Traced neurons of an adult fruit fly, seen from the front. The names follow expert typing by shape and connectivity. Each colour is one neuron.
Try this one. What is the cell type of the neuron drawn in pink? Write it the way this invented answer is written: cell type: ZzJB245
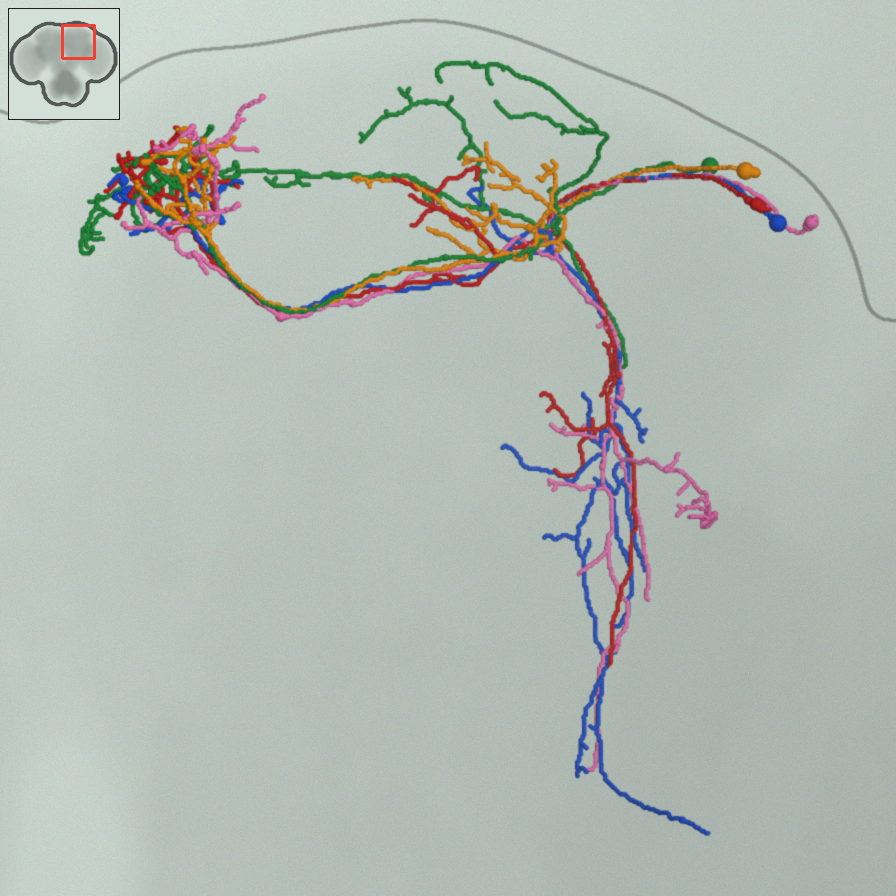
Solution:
cell type: SMP217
